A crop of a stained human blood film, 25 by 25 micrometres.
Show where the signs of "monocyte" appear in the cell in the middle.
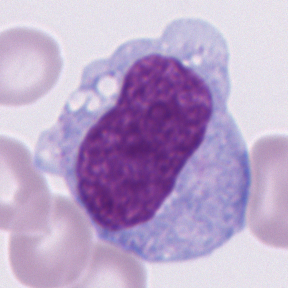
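Let me start with the nucleus: it is elongated, with a shallow notch partway along its length.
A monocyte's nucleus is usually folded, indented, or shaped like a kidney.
So that notch goes with the name. The nucleus measures about 16 by 10 micrometres.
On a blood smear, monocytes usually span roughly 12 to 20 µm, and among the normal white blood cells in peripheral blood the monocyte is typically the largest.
A nucleus of about 16 micrometres in length sits within that span, which fits a large cell. Beyond that, the chromatin has a lacy, loosely clumped texture, the cytoplasm holds very fine, faint pinkish granules, and a row of small clear vacuoles lies along the upper-left side of the nucleus.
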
